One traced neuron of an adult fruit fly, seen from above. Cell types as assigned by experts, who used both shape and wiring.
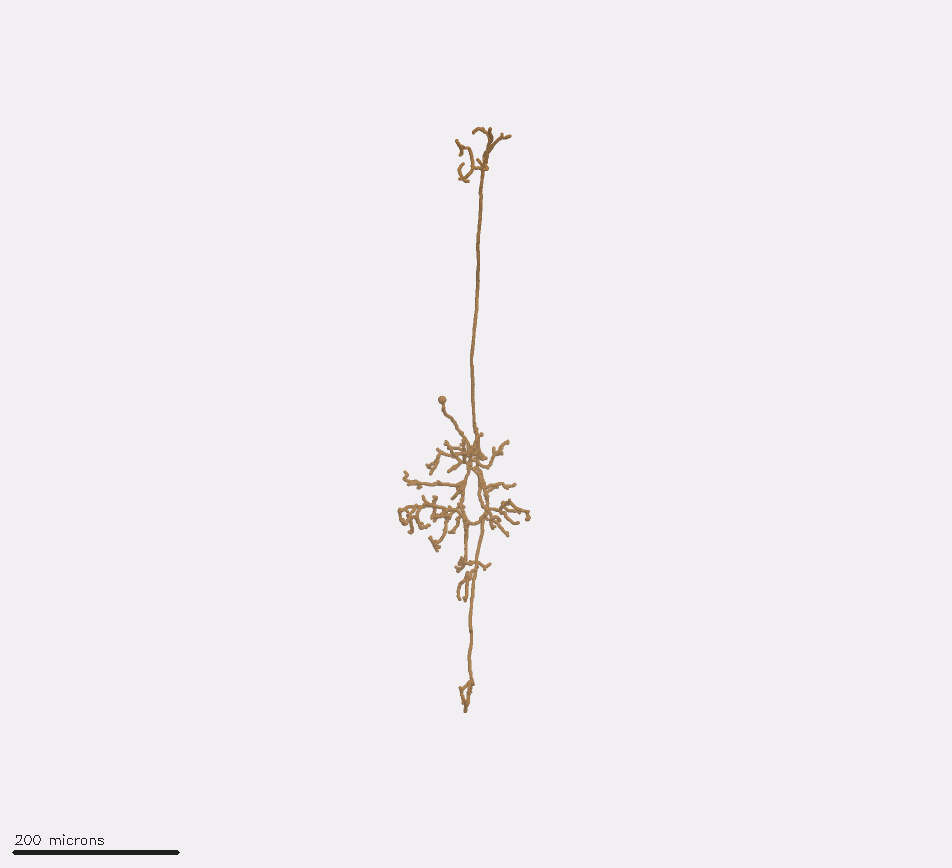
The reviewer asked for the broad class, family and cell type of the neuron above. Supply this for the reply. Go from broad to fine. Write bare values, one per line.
ascending neuron
hemilineage 09B
AN09B035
